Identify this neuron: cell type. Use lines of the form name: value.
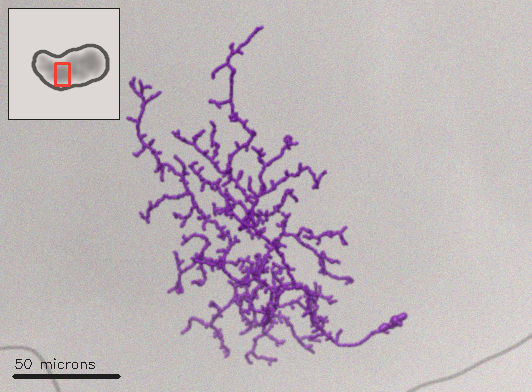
cell type: Dm20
